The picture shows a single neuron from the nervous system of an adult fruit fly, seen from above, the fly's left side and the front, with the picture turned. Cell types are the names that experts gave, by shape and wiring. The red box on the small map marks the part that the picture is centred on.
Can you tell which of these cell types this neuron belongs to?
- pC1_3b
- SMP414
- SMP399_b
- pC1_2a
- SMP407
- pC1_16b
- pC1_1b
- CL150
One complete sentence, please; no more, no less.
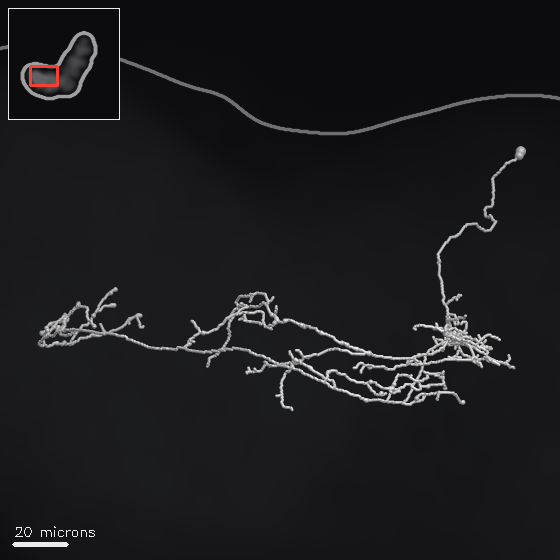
The cell type of this neuron is pC1_16b.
